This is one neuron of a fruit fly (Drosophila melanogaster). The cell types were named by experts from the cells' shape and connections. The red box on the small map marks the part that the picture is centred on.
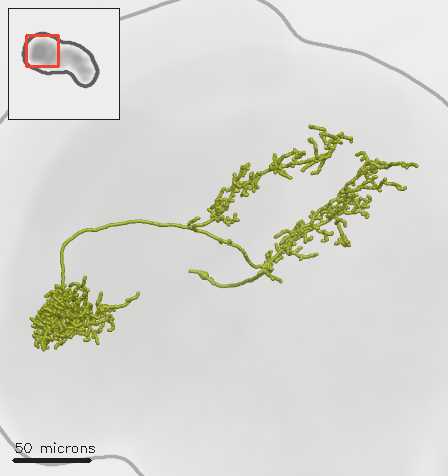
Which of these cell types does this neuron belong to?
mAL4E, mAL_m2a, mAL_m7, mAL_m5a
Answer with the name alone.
mAL_m7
